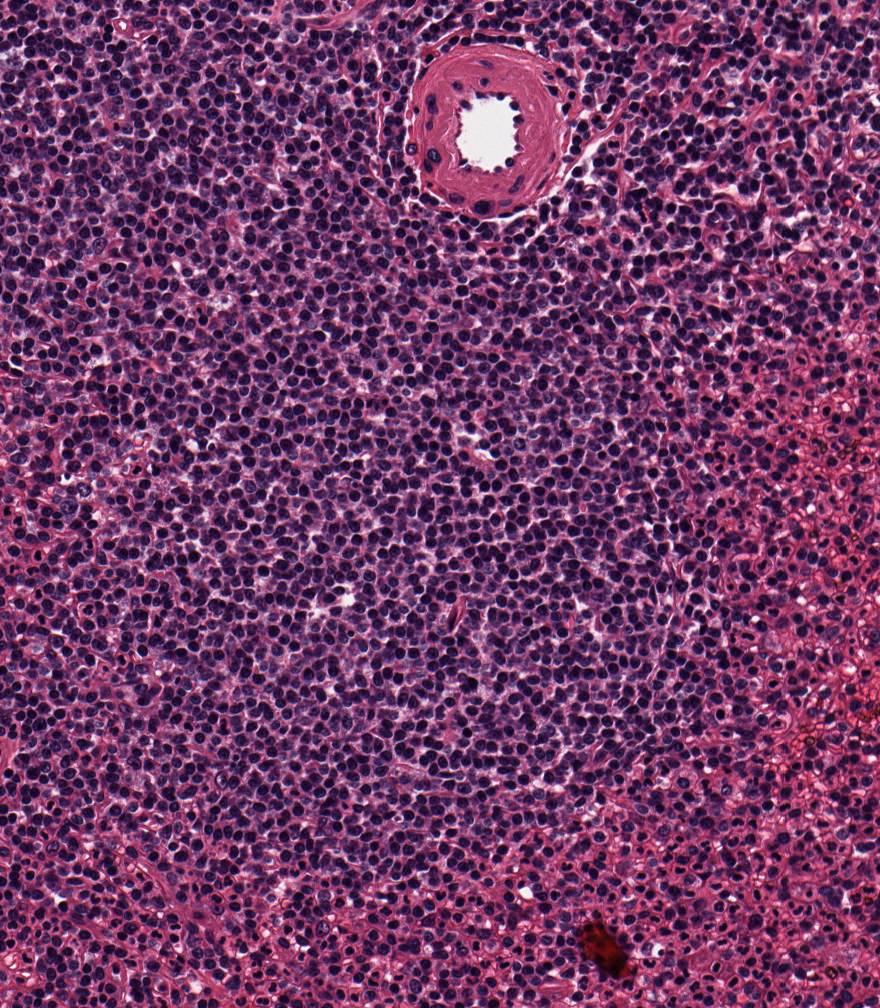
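Spleen: dense, uniform sheet of small lymphocytes with round, dark nuclei and scant cytoplasm fills most of the field. Arteriole wall: a thick, concentric ring of pink smooth muscle with a few flattened nuclei. Right edge: looser, pinker tissue with red blood cells among fewer lymphocytes.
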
